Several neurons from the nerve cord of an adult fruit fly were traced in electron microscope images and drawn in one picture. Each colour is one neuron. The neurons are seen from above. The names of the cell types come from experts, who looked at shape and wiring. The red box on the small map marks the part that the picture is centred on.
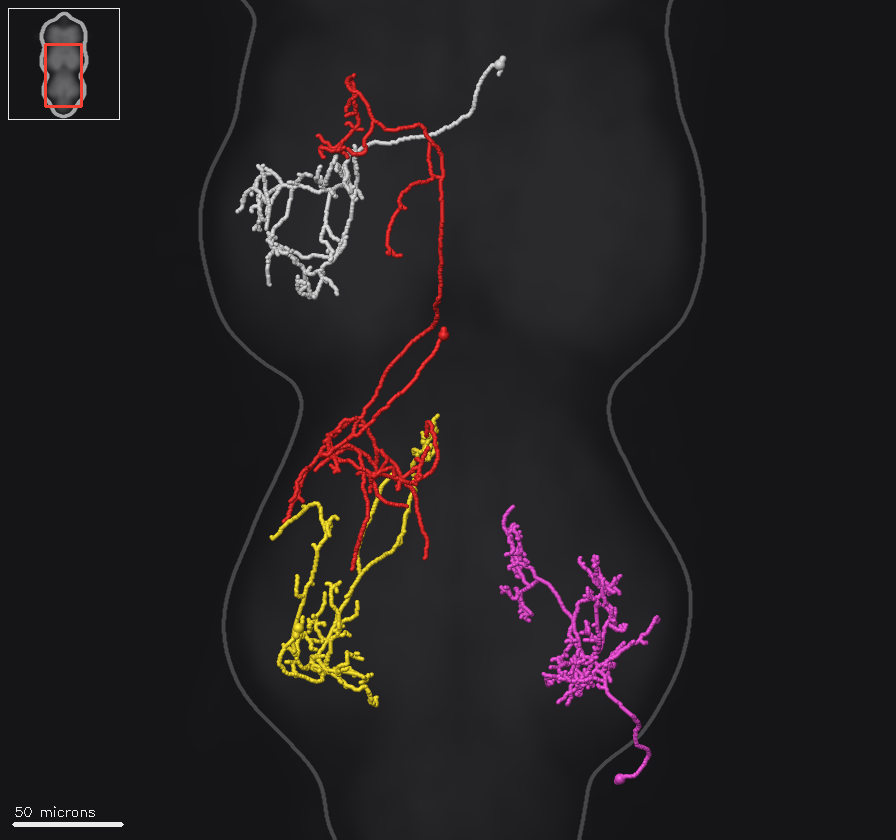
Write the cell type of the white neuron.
IN14A054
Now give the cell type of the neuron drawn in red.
IN17A115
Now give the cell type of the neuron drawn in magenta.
IN19A091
